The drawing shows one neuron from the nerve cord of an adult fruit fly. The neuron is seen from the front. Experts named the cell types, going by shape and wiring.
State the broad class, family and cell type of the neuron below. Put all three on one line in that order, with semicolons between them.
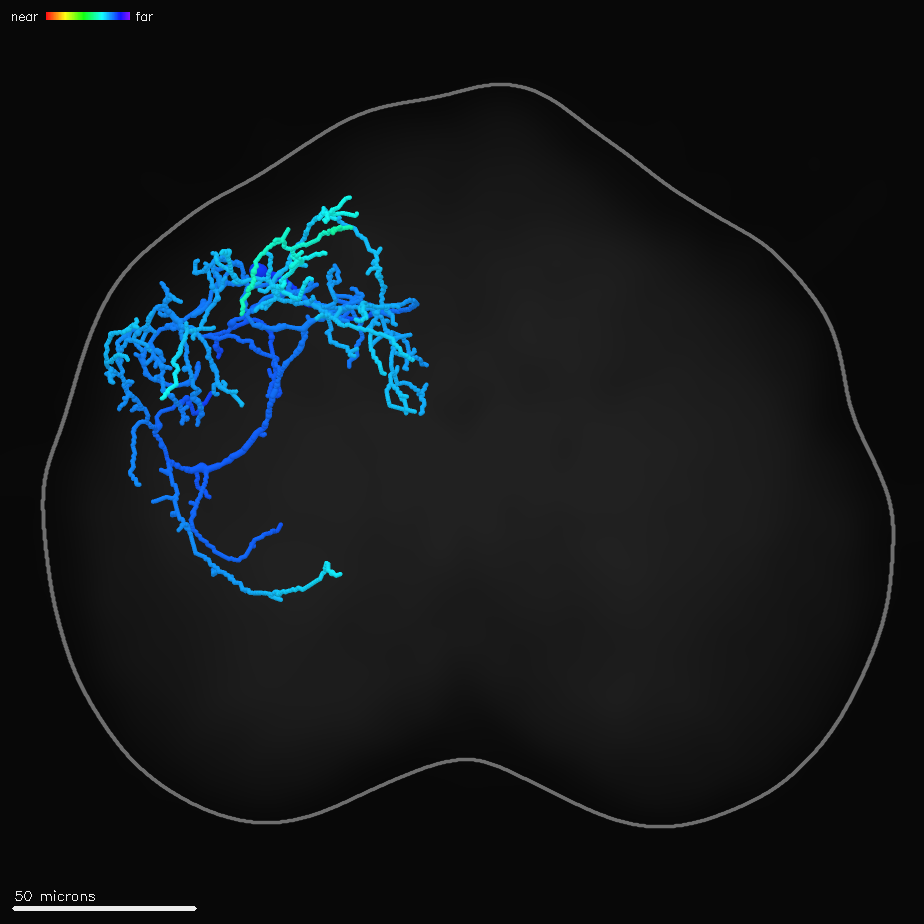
nerve-cord intrinsic neuron; hemilineage 03A; IN03A036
